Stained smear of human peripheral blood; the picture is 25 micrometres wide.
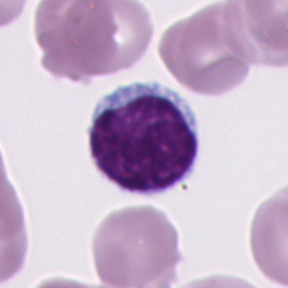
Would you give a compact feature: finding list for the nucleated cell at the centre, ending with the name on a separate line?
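Nucleus: fills most of the cell
Nuclear outline: round
Nuclear size: about 9 micrometres across
Chromatin: dense, dark purple
Cytoplasm: thin rim, widest along the top of the cell
Cytoplasm colour: pale blue
Name: typical lymphocyte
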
